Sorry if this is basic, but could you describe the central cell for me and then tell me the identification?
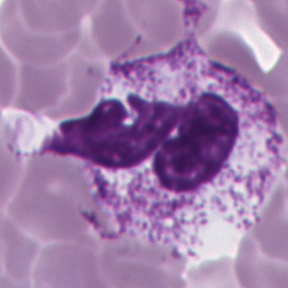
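Its outline's irregular and ragged, and there's a narrow strand of granular cytoplasm reaching upward from the top of the cell. Between the granules the cytoplasm is pale, almost colourless. The left lobe of the nucleus tapers off towards the cell's left edge. So that one's a segmented neutrophil.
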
